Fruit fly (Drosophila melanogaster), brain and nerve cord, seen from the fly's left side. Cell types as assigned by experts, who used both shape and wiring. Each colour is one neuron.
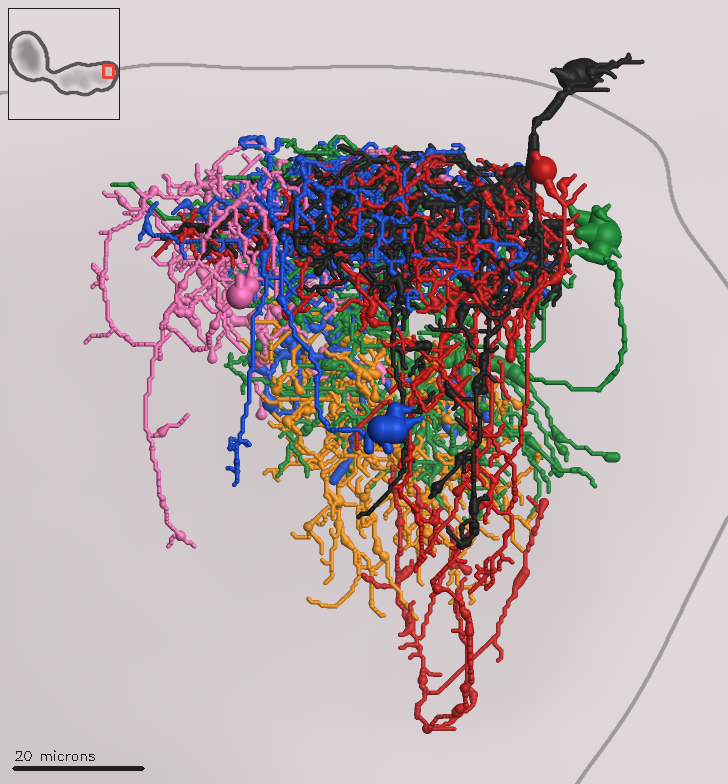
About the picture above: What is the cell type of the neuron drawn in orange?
INXXX403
